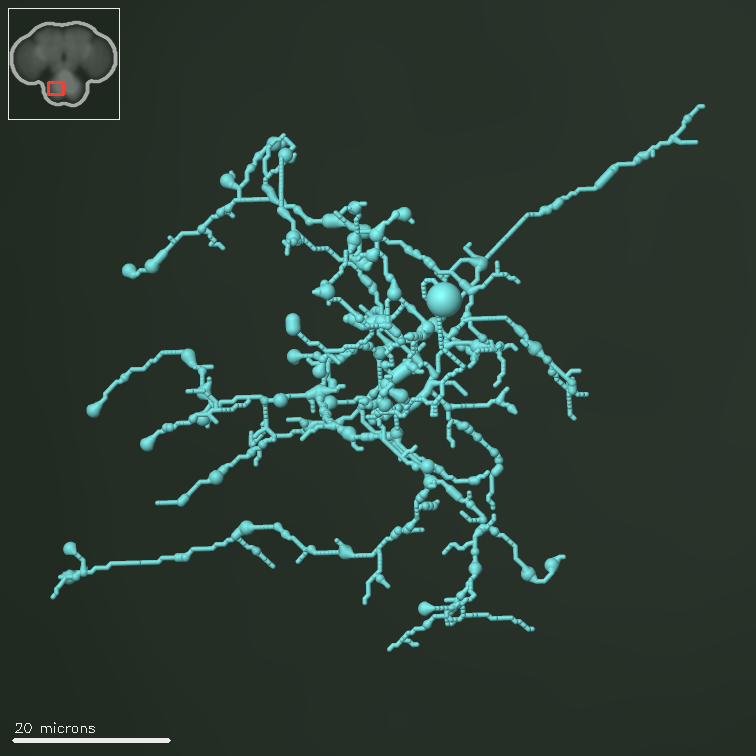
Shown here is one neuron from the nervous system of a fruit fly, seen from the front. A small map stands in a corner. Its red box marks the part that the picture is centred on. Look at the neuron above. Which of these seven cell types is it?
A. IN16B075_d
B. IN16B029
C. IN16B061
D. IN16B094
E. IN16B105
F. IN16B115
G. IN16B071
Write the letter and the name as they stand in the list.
F. IN16B115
